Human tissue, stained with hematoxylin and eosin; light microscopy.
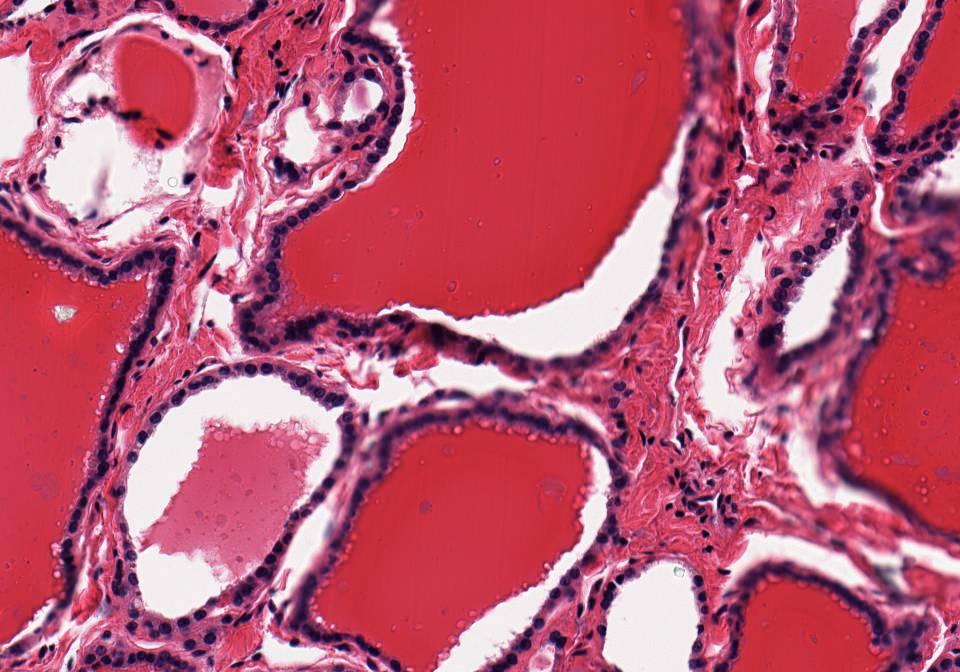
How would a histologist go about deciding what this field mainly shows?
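Thyroid follicle is the main structure here. First, each follicle has a single layer of flattened to low cuboidal cells, their small round dark nuclei evenly spaced in a row. Second, most lumens are filled with homogeneous, deeply eosinophilic colloid.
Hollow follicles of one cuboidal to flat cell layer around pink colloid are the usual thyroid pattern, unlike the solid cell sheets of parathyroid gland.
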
